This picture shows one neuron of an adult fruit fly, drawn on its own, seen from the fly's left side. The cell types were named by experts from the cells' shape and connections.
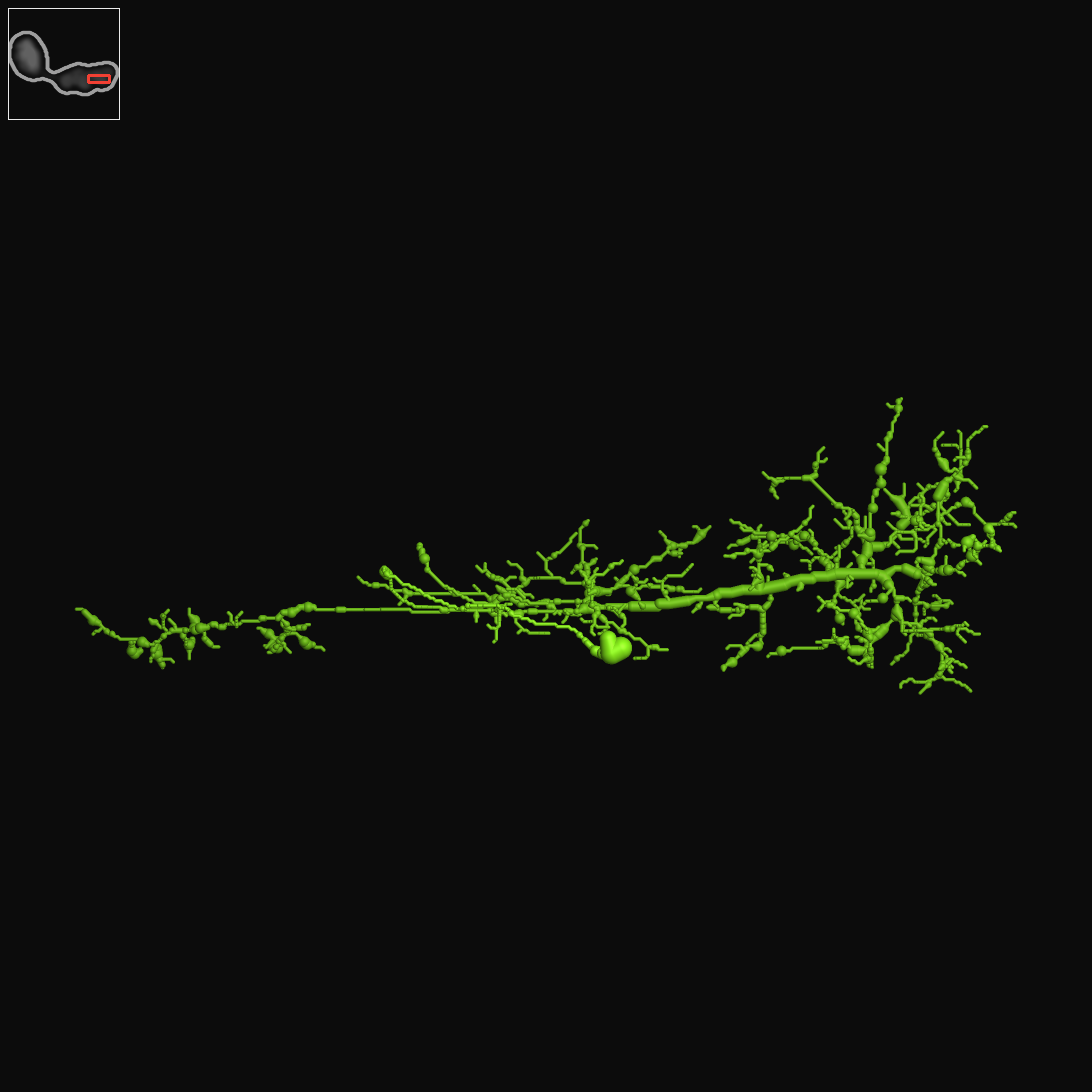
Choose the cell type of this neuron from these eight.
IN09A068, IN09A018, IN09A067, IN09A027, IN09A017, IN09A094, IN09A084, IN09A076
IN09A027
